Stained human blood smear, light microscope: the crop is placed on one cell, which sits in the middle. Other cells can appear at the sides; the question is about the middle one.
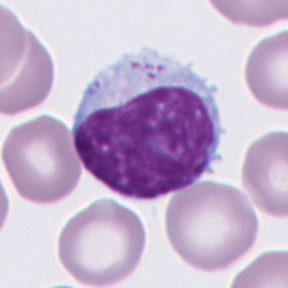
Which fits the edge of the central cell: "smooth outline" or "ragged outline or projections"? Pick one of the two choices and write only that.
Ragged outline or projections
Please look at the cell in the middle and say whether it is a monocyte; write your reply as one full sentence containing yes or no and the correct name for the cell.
No, in this crop the central cell is a large granular lymphocyte instead of a monocyte.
